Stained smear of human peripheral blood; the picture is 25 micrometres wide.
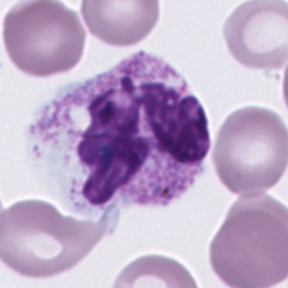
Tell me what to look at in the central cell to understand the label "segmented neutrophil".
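Agrees with segmented neutrophil: nucleus divided into several lobes.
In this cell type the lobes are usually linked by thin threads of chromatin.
Agrees also: chromatin dark purple and coarsely clumped.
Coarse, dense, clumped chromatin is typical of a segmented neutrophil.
Further observed: abundant pale cytoplasm, with a round clear space to the left of the nucleus.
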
